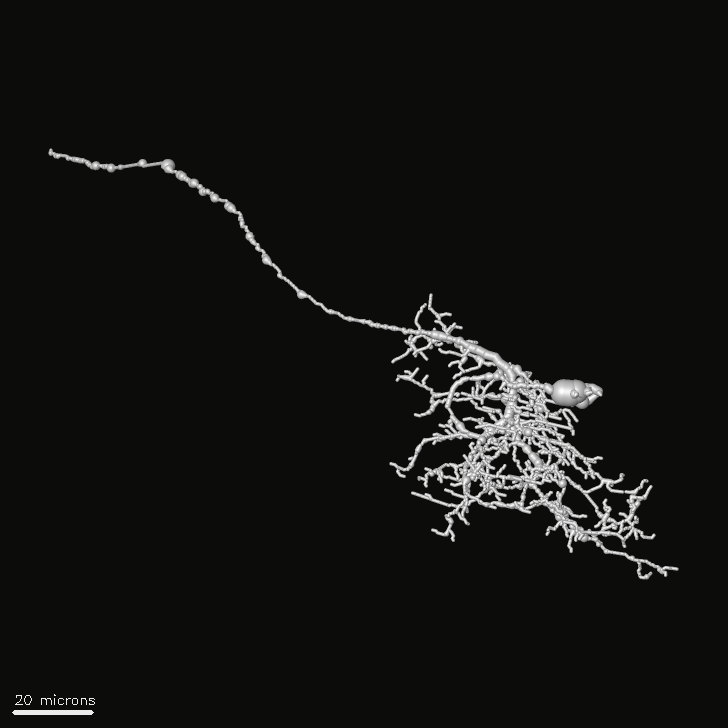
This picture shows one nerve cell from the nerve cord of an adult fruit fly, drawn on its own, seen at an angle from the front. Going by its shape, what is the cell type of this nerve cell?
MNad43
